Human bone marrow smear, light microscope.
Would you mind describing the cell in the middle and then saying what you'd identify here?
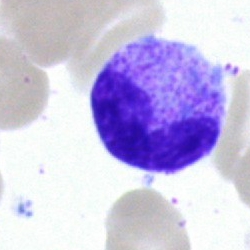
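Let me see: the nucleus sits off-centre, toward the lower left of the cell, and its chromatin stains a dense, dark purple. The cytoplasm fills the upper right part on a pale lilac-blue background, and it is crowded with fine purple granules. So this is a band neutrophil.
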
